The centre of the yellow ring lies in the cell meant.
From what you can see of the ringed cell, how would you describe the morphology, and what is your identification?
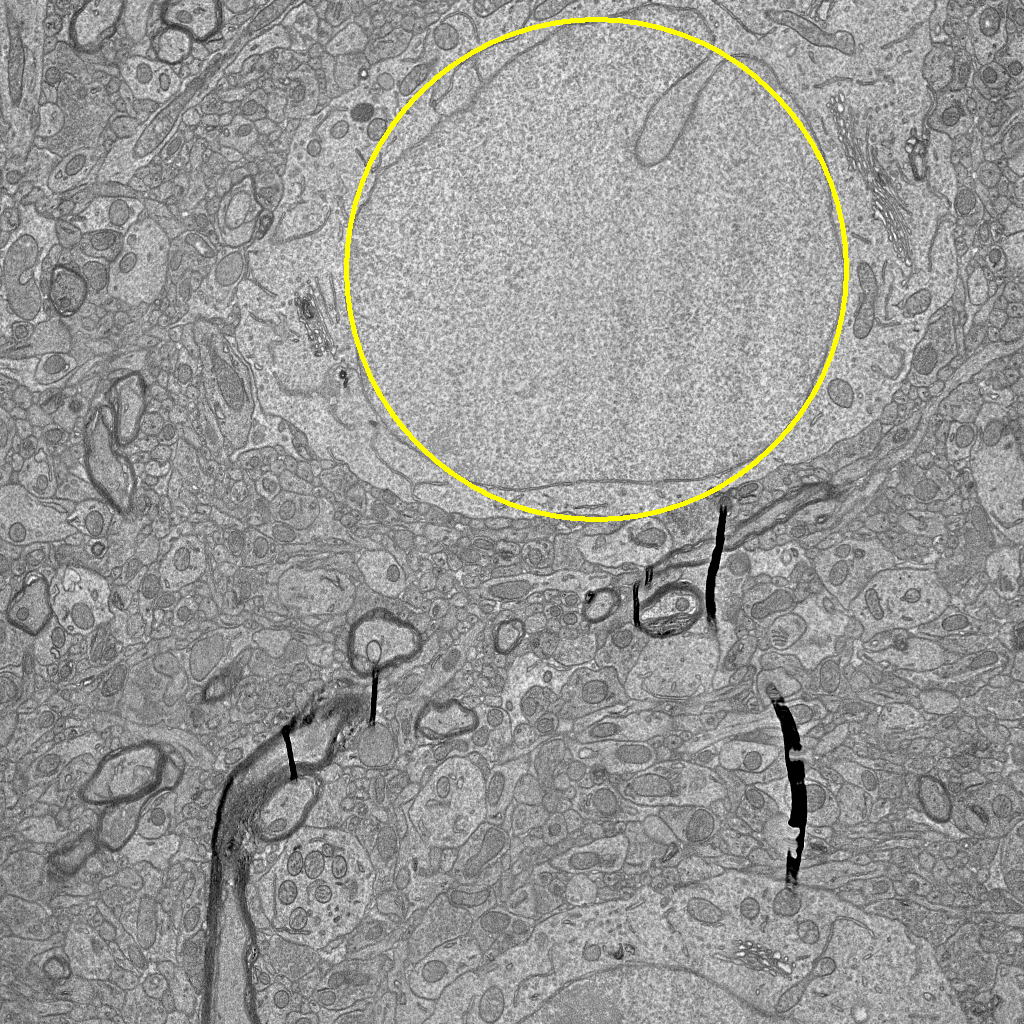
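Here I see a round nucleus filling nearly the whole ring. From its upper edge, a single finger-shaped fold of envelope reaches inward. The chromatin looks pale and evenly fine, no dark clumps along the envelope. A pale rim of cytoplasm surrounds it. So: an excitatory neuron.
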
